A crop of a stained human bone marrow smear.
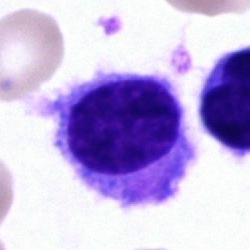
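Hairy cell, centre of the field: roughly round in outline, its surface bearing many small, fuzzy projections. The nucleus fills most of the cell; the widest band of cytoplasm lies below it. Part of a separate dark-staining nucleated cell appears at the right edge.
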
